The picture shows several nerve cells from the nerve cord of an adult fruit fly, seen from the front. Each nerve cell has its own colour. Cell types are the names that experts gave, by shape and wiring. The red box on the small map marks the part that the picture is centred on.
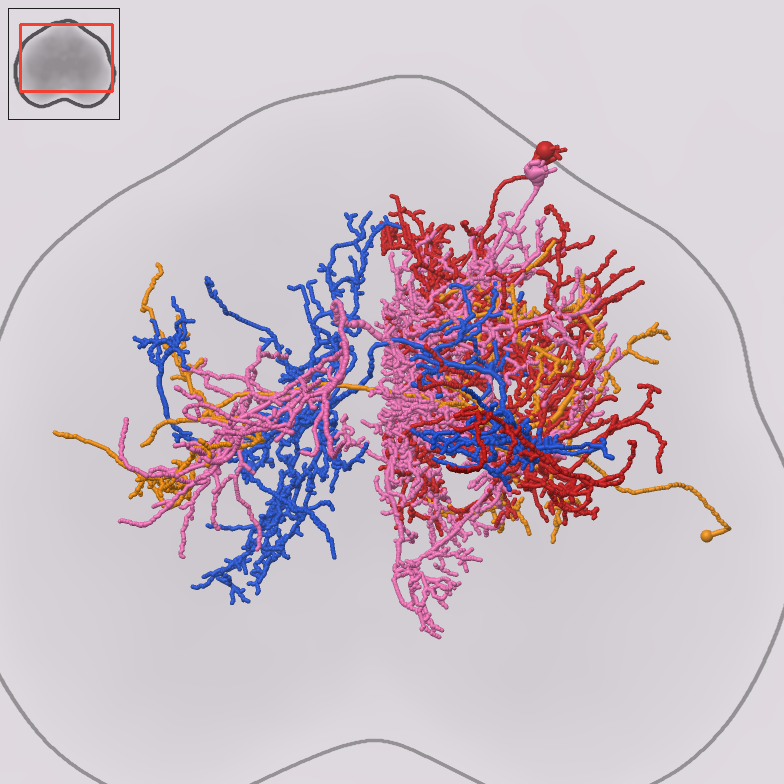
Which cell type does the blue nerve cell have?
IN06B027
